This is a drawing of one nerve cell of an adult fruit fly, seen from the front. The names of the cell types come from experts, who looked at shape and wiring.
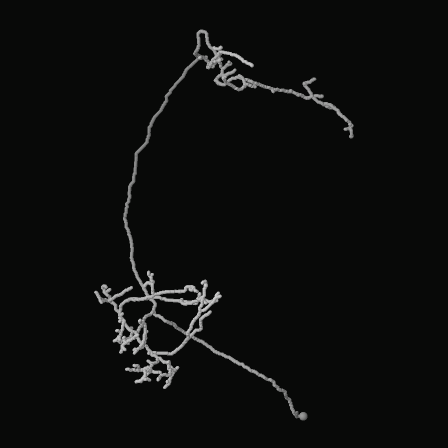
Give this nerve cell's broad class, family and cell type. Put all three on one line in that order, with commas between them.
central-brain intrinsic neuron, hemilineage ALlv1, M_lvPNm31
